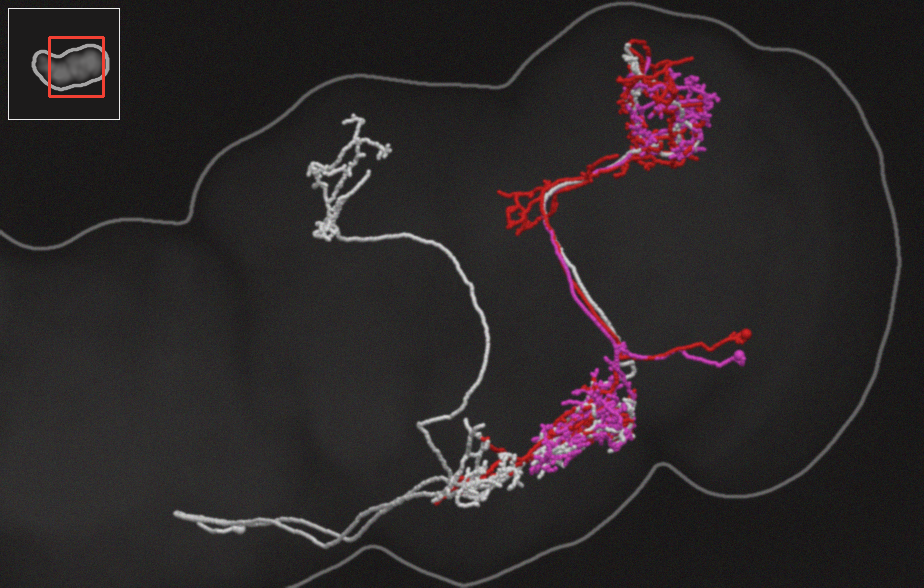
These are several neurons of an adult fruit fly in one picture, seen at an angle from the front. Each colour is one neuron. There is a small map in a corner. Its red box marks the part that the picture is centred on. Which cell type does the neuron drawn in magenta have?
SLP235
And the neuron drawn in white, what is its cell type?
AN09B059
